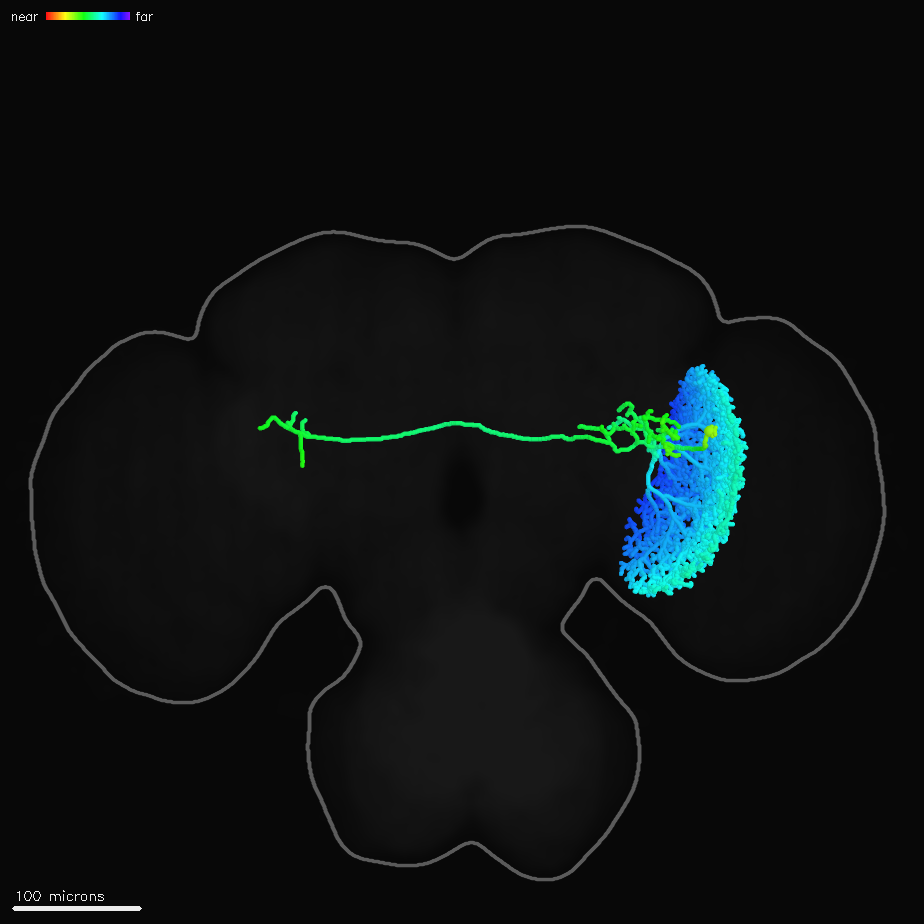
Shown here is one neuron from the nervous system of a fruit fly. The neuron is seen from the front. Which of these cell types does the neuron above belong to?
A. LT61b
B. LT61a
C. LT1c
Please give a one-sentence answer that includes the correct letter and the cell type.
The cell type for the neuron is option B, which is LT61a.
